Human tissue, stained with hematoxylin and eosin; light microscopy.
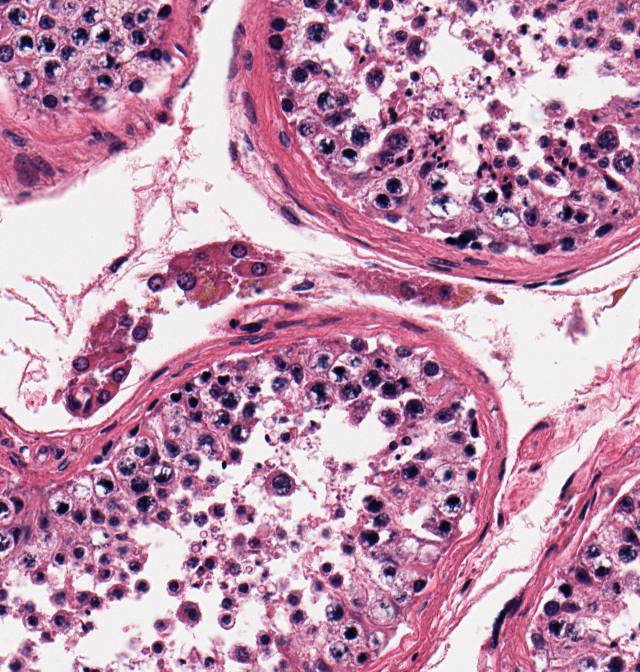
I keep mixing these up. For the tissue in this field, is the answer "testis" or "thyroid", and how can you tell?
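This is testis. Parts of four rounded tubules, cut across, are lined by a stratified epithelium of many cell layers running from the wall toward the lumen.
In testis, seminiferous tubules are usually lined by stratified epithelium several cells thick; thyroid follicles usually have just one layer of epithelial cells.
Small dense dark nuclei cluster toward the lumen of the upper right tubule.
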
